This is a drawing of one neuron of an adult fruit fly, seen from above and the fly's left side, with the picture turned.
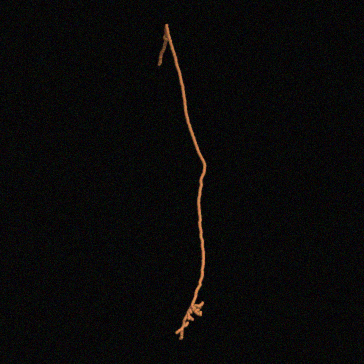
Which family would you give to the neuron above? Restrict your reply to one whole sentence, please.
In family terms, the neuron is class gustatory.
